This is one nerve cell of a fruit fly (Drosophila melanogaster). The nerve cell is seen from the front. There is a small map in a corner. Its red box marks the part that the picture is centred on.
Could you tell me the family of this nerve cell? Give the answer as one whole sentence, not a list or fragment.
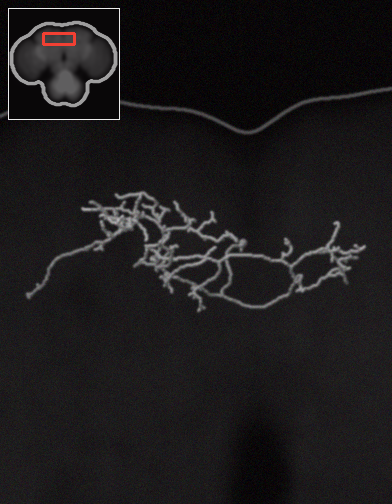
By family, this nerve cell is grouped as hemilineage DM1_dorsal.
